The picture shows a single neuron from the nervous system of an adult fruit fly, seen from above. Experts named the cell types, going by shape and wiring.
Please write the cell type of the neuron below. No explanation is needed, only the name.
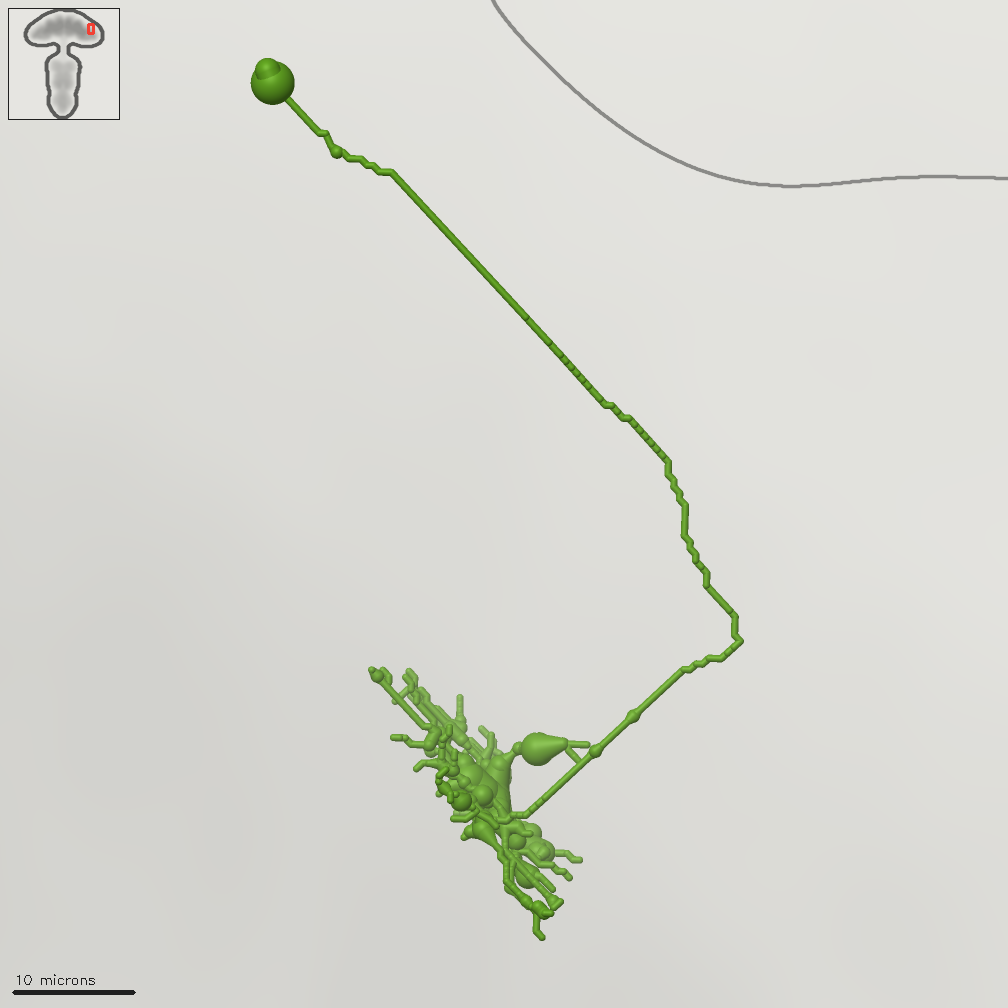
Dm8a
